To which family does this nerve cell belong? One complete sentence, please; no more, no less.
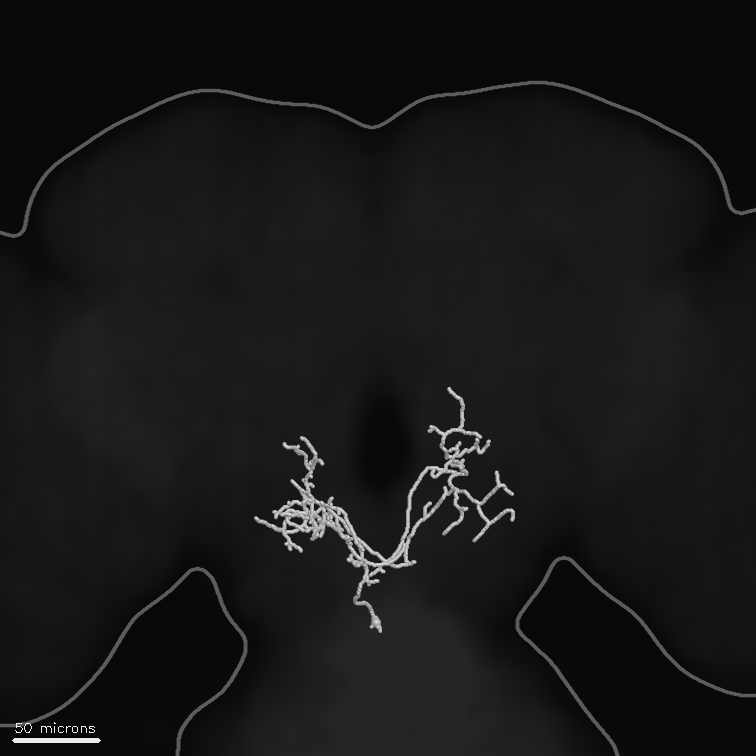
In terms of family, the nerve cell is hemilineage LB19.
